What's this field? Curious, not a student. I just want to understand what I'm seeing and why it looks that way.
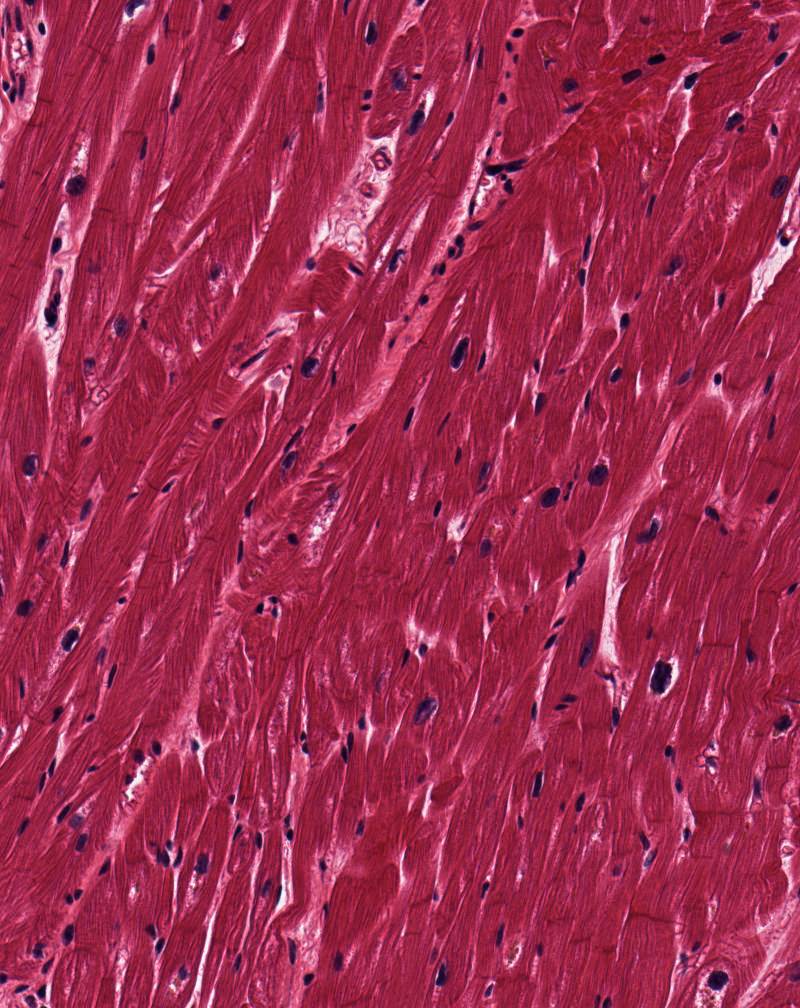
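This is myocardium. Its fibres branch and join neighbours in a network, crossed at intervals by thin dark transverse lines consistent with intercalated discs.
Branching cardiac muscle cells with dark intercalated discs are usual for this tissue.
The cytoplasm is deeply eosinophilic with fine longitudinal striations.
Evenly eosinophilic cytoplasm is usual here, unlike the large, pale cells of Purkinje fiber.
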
